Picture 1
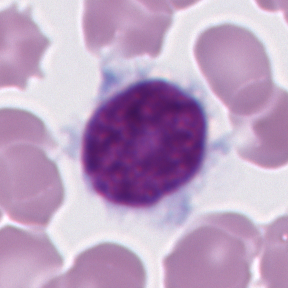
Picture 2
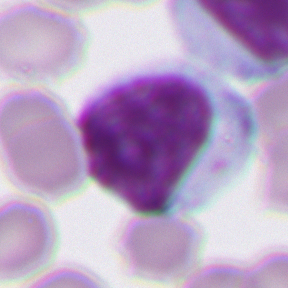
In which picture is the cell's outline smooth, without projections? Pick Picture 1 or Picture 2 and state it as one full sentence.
The cell whose outline is smooth is the one in picture 2.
